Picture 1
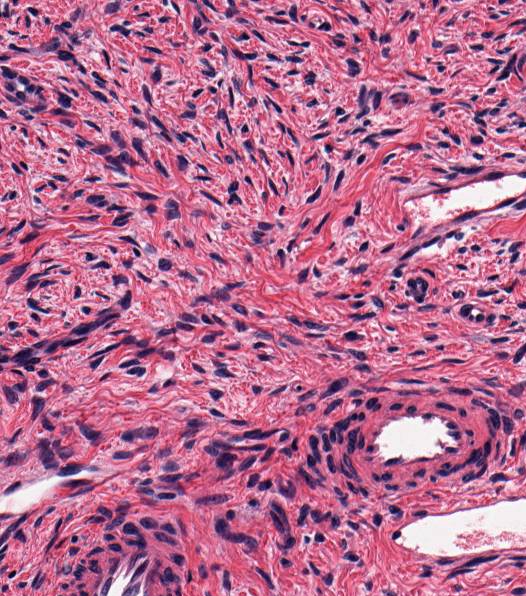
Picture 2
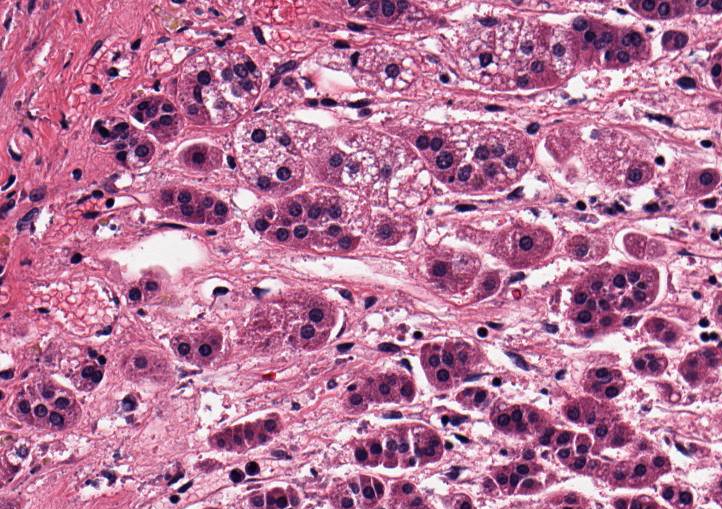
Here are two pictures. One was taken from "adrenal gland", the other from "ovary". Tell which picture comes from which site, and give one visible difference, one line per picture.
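The field in picture 1 comes from the ovary. The nuclei are elongated, dark purple and often wavy or tapered, with little visible cytoplasm around them.
The field in picture 2 comes from the adrenal gland. The nuclei of the nested cells are round and centrally placed, with visible nucleoli.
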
